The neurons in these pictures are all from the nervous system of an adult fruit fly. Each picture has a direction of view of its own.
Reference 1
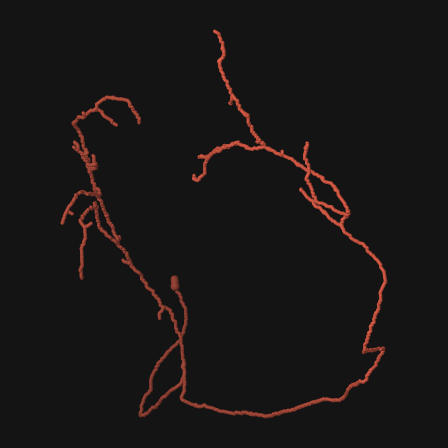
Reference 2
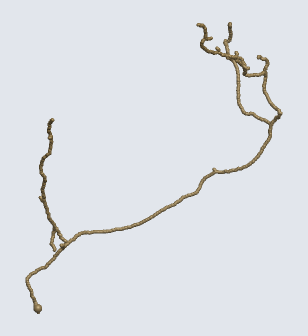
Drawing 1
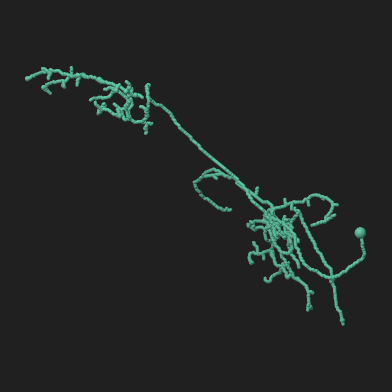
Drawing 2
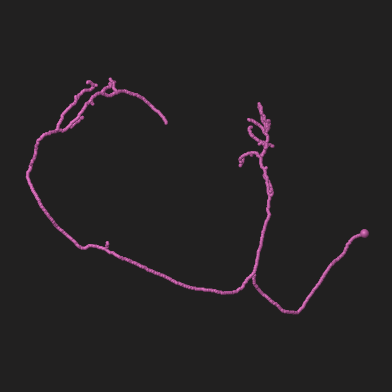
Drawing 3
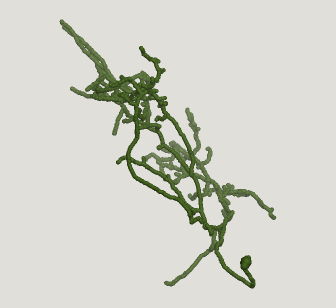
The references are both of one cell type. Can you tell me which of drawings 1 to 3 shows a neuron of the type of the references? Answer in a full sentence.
Drawing 2 is of the same cell type.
